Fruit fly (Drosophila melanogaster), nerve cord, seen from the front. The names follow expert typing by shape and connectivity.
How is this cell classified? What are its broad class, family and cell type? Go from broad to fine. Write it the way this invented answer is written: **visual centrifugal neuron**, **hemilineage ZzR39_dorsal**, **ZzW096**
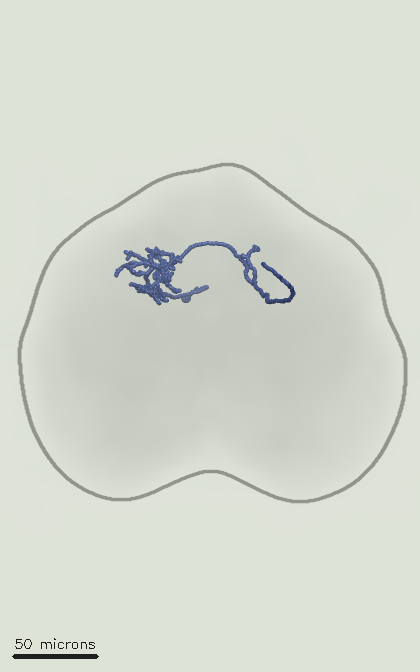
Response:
**nerve-cord intrinsic neuron**, **hemilineage 06A**, **IN06A125**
